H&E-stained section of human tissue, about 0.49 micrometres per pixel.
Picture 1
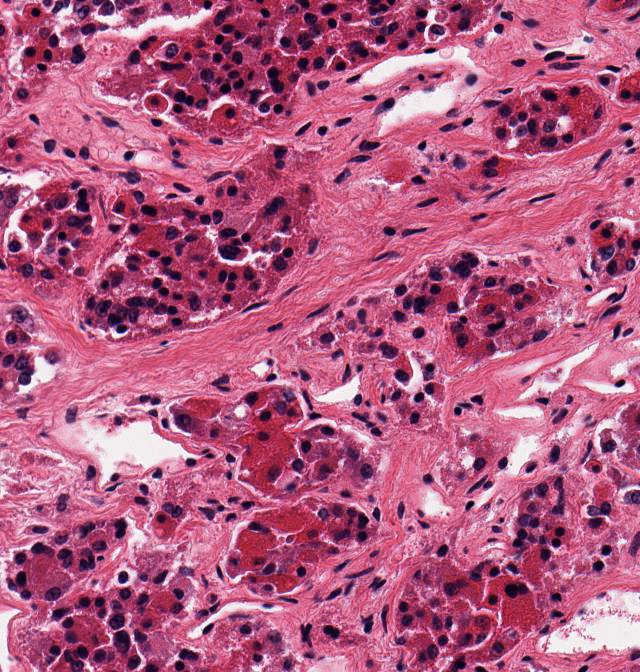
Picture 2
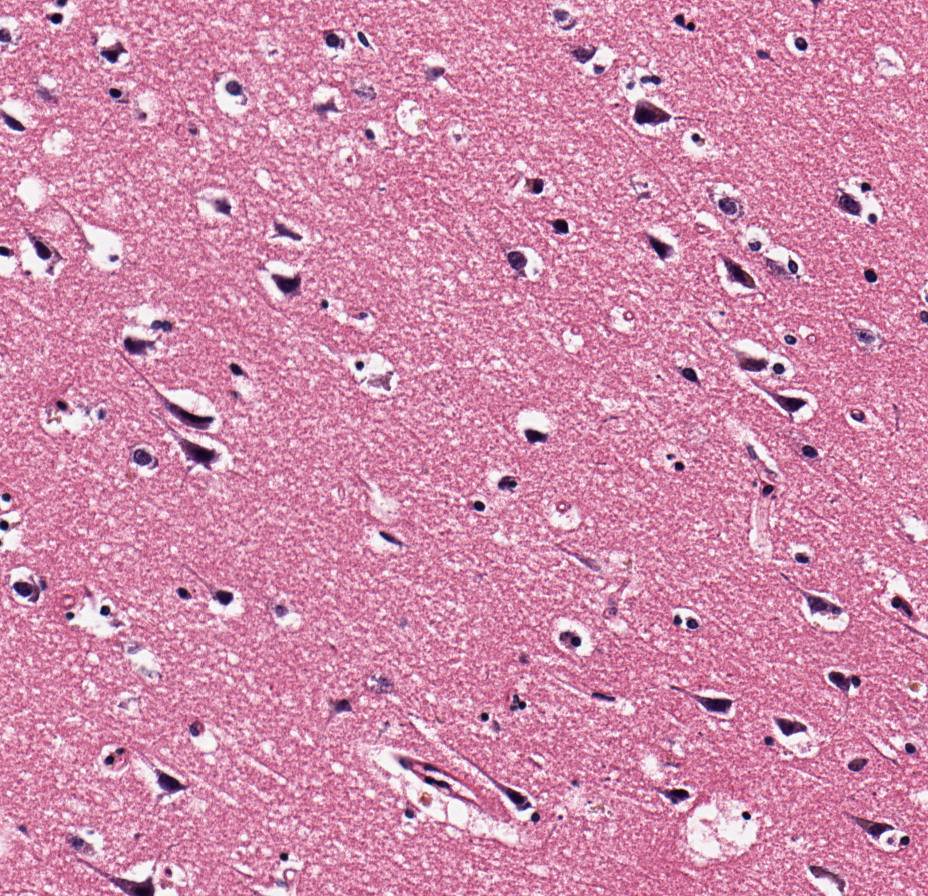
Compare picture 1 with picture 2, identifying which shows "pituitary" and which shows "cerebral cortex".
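That's the pituitary in picture 1 and the cerebral cortex in picture 2. In the pituitary, polygonal cells with abundant granular, deeply eosinophilic cytoplasm sit in rounded nests separated by fibrous bands. The nests form no glandular lumens. The cortex has no epithelium or glands, just pink, finely granular neuropil with cells scattered singly. Many of its larger cells are neurons with triangular bodies tapering into a single long process. Small round dark nuclei with little or no visible cytoplasm lie between them.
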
